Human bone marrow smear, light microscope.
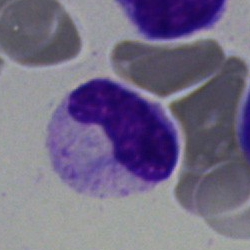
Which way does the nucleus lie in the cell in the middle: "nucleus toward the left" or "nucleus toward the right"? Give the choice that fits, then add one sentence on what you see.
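Nucleus toward the right. The nucleus lies toward the upper right part of the cell.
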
